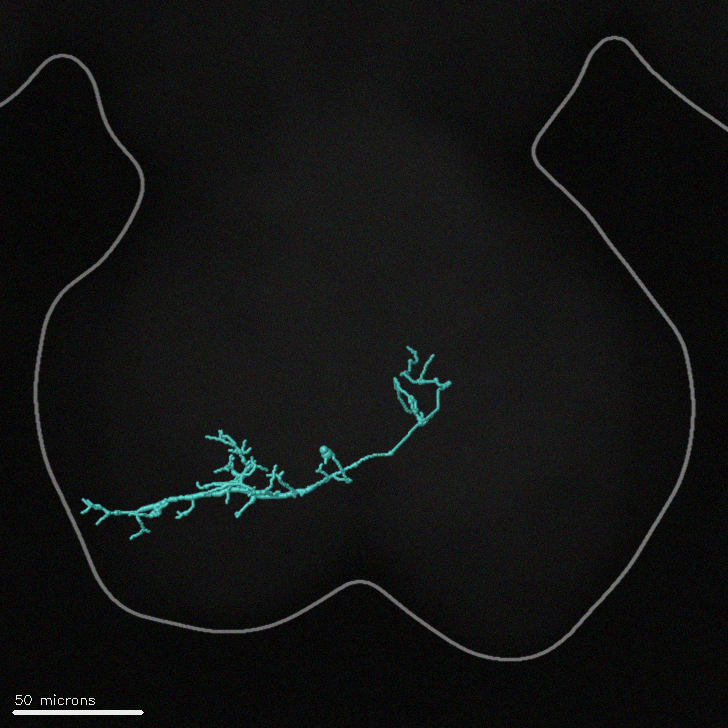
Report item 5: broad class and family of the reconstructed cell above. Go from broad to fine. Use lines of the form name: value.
broad class: nerve-cord intrinsic neuron
family: hemilineage 10B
